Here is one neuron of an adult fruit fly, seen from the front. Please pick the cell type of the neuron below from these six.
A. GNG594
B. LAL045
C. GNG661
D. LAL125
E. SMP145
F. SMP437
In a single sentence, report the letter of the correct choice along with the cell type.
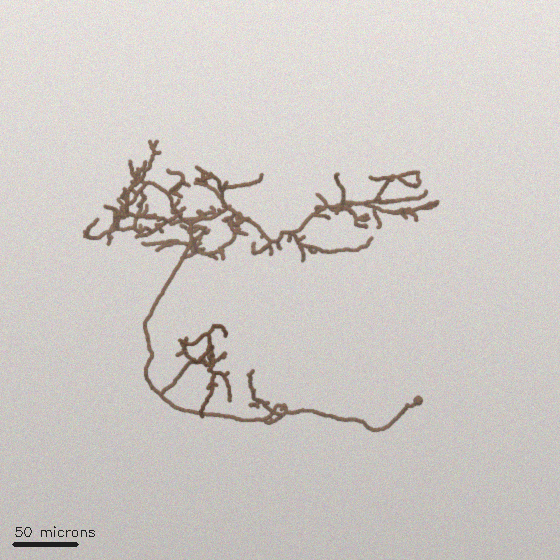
The neuron's cell type is GNG661, which is option C.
